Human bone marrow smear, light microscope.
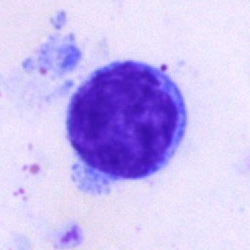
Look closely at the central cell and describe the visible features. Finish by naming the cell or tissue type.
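Look at how round and smooth the outline is, with the nucleus taking up almost the whole cell. The chromatin's dark purple, mottled with lighter patches, and no vacuoles show in the cytoplasm. That one's a lymphocyte.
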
